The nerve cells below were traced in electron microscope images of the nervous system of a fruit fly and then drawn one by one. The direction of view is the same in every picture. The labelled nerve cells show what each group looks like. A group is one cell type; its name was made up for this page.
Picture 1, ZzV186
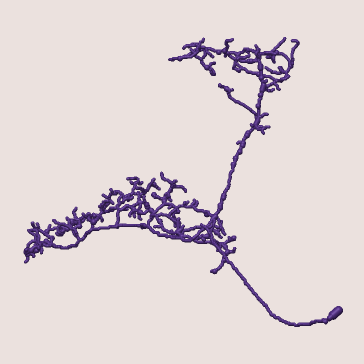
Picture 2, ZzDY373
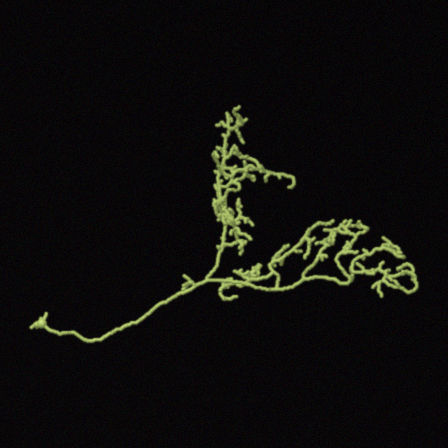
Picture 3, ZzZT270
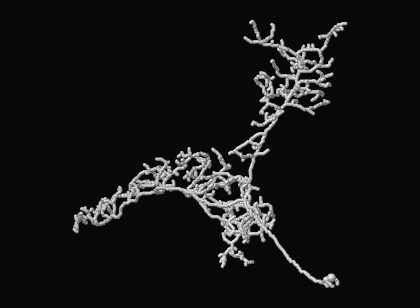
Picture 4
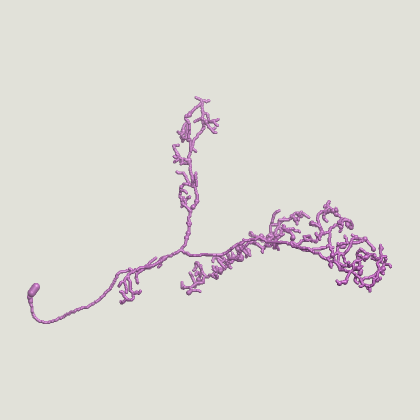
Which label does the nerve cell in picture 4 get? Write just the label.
ZzZT270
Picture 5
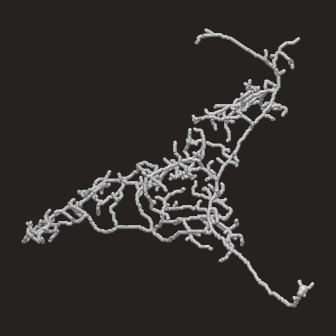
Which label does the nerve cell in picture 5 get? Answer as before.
ZzDY373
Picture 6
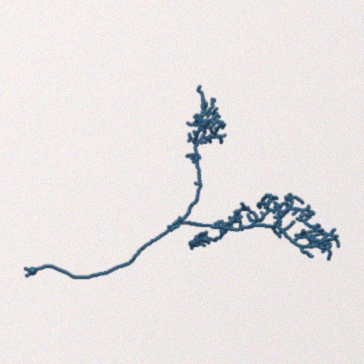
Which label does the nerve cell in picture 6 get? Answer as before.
ZzZT270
